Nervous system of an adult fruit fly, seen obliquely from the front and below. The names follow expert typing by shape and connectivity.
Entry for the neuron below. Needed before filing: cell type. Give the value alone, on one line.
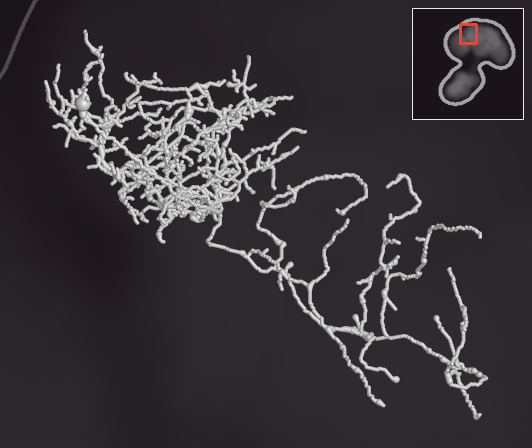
LHAV2b2_c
